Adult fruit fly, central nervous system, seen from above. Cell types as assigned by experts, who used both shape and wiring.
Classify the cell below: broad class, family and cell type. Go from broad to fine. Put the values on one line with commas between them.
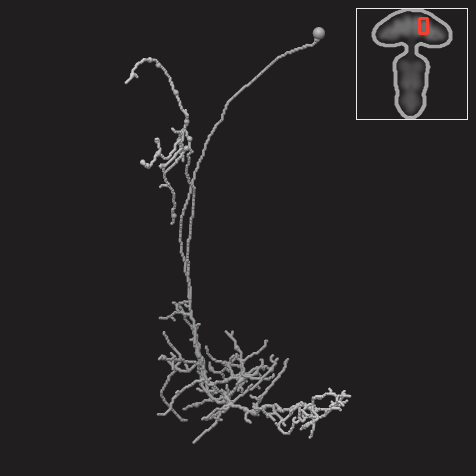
central-brain intrinsic neuron, hemilineage LALa1_posterior, WEDPN7C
